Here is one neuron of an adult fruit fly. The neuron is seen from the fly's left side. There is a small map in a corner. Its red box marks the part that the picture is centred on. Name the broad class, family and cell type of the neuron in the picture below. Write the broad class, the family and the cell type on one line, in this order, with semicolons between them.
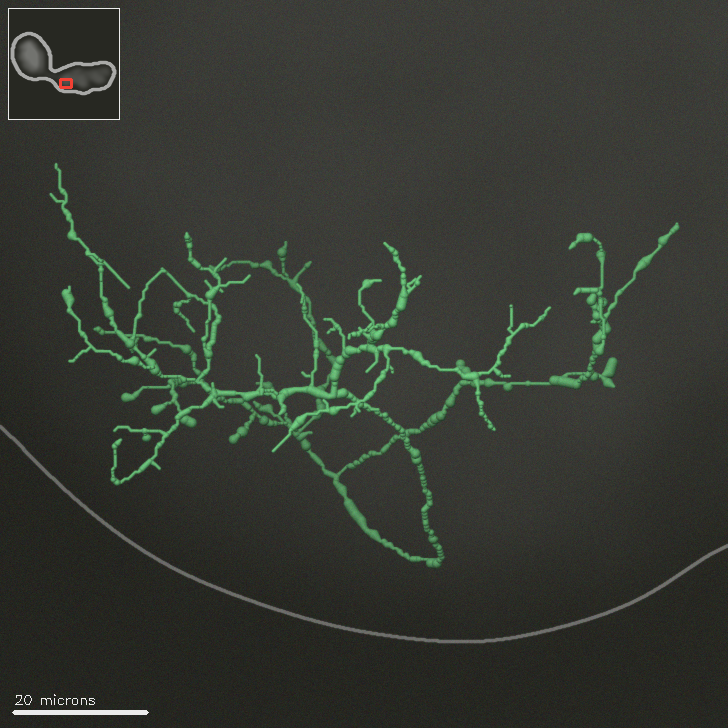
nerve-cord intrinsic neuron; hemilineage 01B; IN01B019_a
